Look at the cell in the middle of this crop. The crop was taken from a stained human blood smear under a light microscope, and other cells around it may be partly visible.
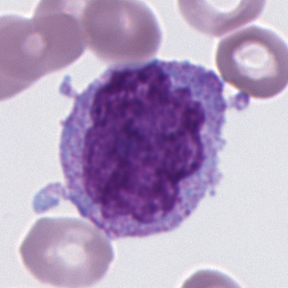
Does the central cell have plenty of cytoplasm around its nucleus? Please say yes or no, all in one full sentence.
No, the cytoplasm is not plentiful; it forms only a thin rim.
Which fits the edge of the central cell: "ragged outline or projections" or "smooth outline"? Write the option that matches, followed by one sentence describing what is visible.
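Ragged outline or projections. The cell outline is roughly round but ragged at the edge.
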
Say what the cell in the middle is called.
atypical promyelocyte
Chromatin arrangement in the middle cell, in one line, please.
Its chromatin is clumped in a coarse pattern.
